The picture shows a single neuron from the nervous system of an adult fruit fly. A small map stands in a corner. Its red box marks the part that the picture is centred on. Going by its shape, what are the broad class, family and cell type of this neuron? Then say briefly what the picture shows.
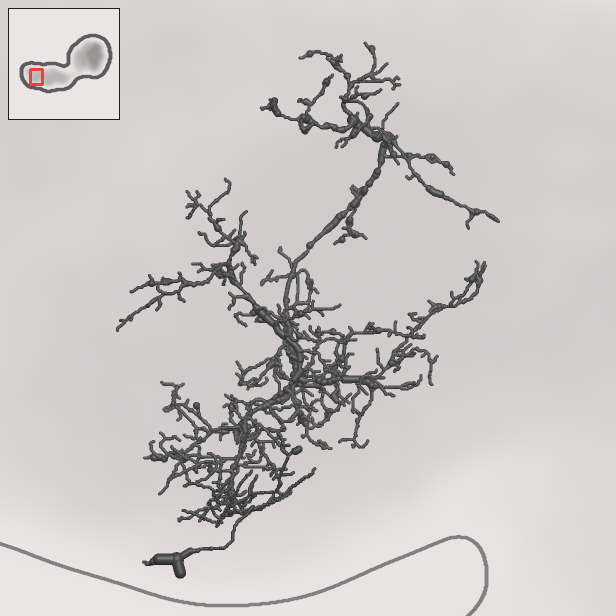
It is a nerve-cord intrinsic neuron. Its family is hemilineage 13B. Its cell type is IN13B034. Its cell body lies at the lower left of the picture. The picture shows more than a hundred branch ends.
